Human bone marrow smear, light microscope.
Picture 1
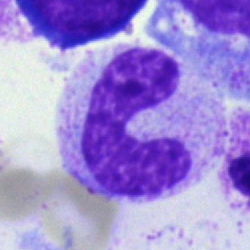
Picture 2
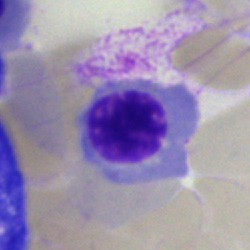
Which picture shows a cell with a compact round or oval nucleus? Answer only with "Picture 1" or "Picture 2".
Picture 2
